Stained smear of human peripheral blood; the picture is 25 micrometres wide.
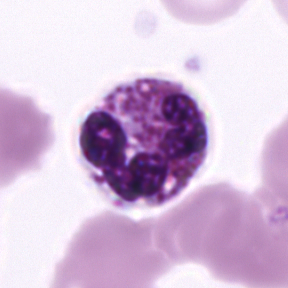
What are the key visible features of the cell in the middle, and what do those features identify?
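Coarse granules pack the cytoplasm, and they are reddish-purple. The chromatin is dense and dark purple. The nuclear lobes are arranged around the edge of the cell, so the centre contains no nucleus. The cell measures about 12 micrometres across. The cell is an eosinophil.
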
